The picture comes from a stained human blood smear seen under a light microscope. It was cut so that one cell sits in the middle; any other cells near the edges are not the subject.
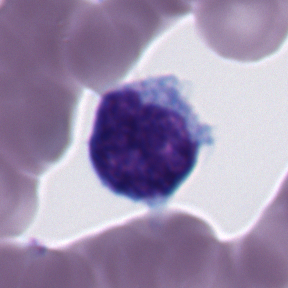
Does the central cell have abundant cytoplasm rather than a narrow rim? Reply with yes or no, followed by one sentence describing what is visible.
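No. The cytoplasm is a scant rim lying mainly on the upper right side of the nucleus.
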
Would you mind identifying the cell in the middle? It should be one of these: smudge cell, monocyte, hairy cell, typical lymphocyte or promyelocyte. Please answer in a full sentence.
The center cell of this crop is a typical lymphocyte.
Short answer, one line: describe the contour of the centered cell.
Irregular and not smooth, the cell boundary is ragged or drawn out into projections.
